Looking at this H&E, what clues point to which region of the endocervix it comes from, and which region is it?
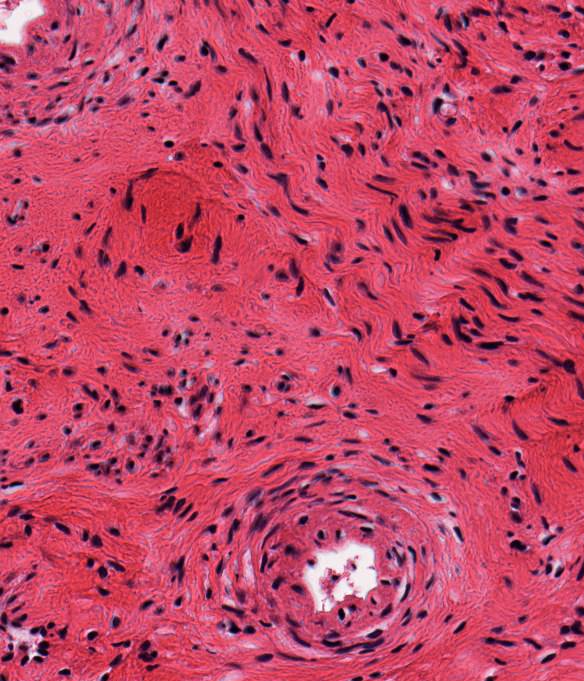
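Dense connective tissue occupies this field. Deeply eosinophilic collagenous stroma fills it entirely, with spindle cells scattered through it and no epithelium or glands. The spindle cells have elongated, dark-staining nuclei, many slightly wavy.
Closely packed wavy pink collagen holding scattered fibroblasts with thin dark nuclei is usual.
Collagen and spindle cells run in varying, swirling directions rather than one parallel stream.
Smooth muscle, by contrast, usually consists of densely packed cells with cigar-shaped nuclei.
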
